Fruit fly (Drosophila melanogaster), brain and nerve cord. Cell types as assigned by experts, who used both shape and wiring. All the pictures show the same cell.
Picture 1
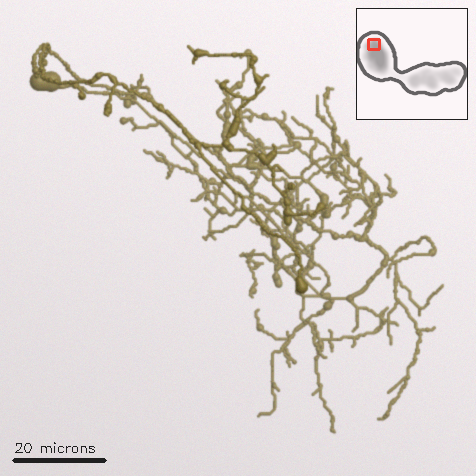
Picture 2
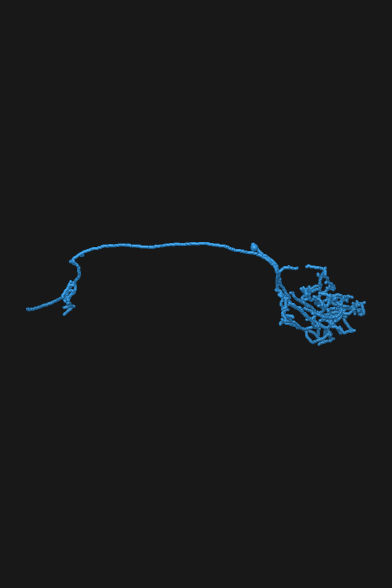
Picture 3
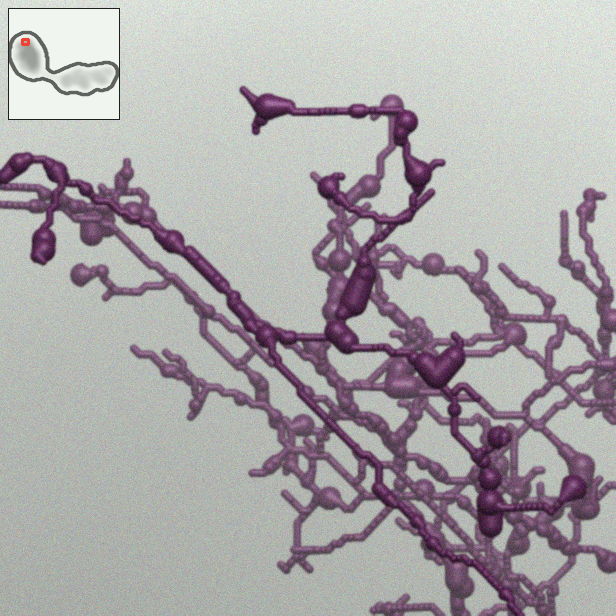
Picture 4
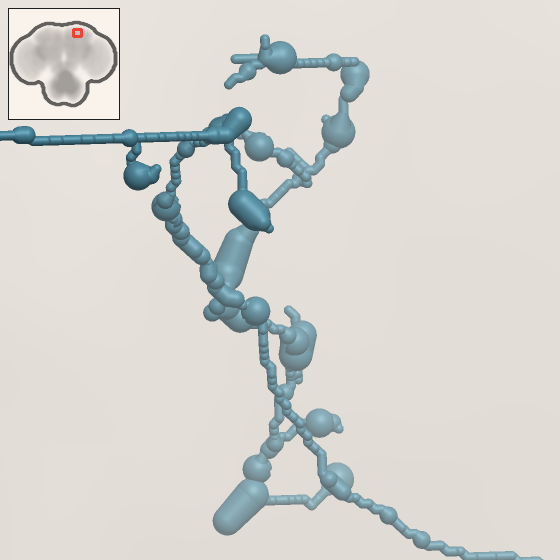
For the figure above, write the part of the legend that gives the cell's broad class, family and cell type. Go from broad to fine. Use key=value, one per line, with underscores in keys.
broad_class=central-brain intrinsic neuron
family=hemilineage LHd1
cell_type=LHAD3e1_a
